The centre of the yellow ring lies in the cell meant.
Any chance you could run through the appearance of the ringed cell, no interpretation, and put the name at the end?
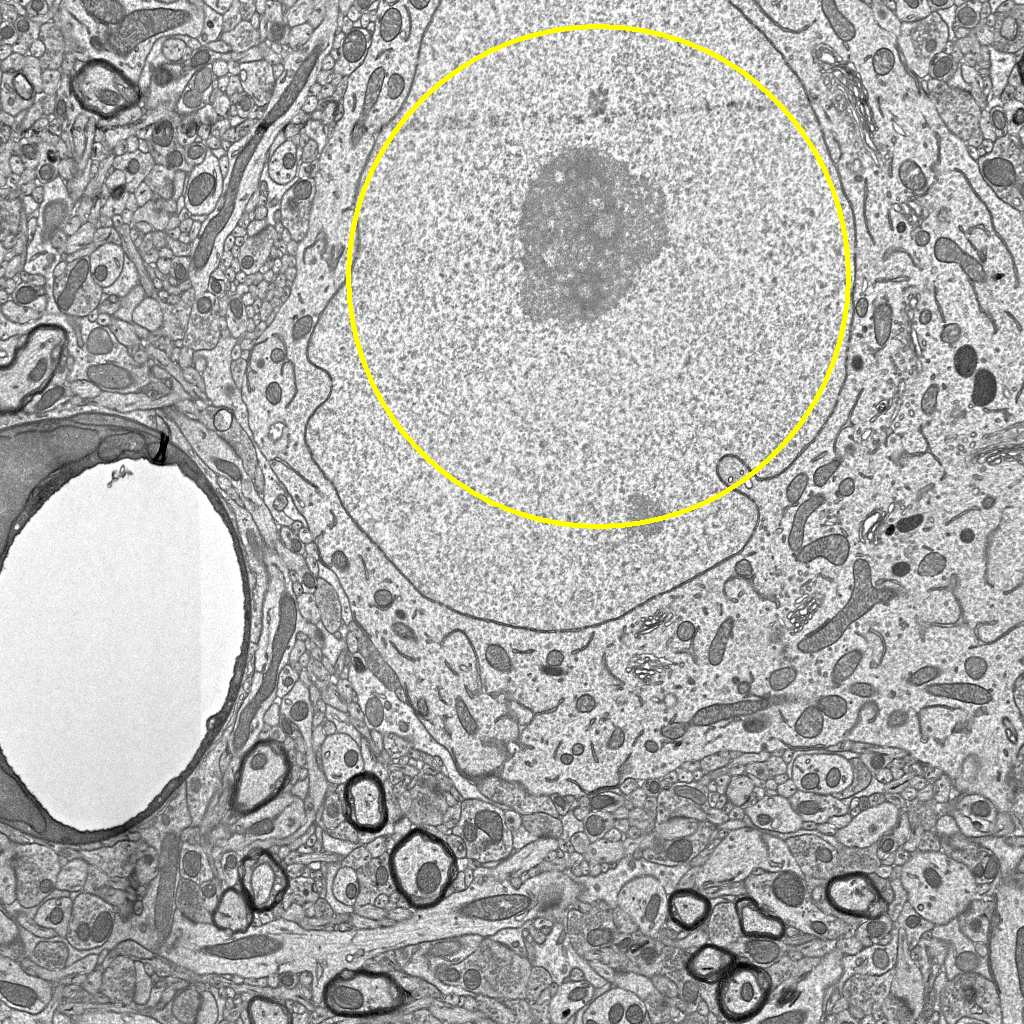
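Here the chromatin is pale and finely dispersed, with no dense clumps lining the envelope. A faint dark horizontal streak crosses the upper part of the nucleus. Scattered mitochondria lie in the cytoplasm beneath the nucleus. The ringed cell is an excitatory neuron.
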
